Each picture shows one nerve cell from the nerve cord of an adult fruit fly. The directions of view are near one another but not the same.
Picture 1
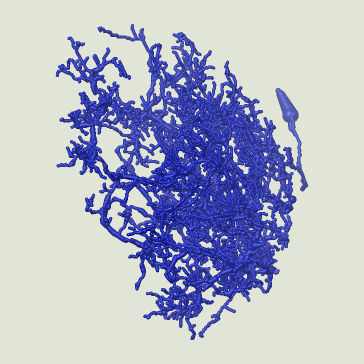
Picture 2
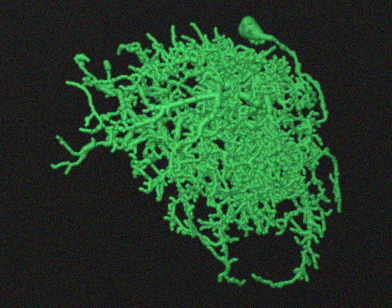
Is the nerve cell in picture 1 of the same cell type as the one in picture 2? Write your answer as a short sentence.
They are of the same cell type.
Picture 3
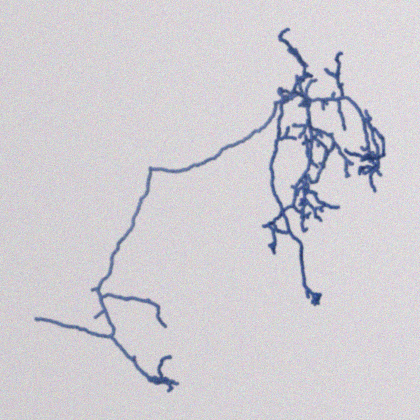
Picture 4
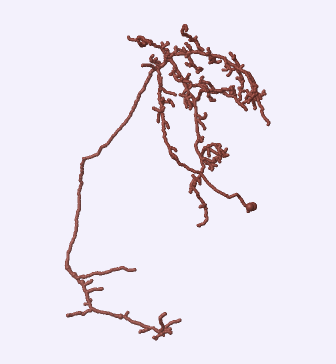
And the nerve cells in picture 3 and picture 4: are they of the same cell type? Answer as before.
They are of the same cell type.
